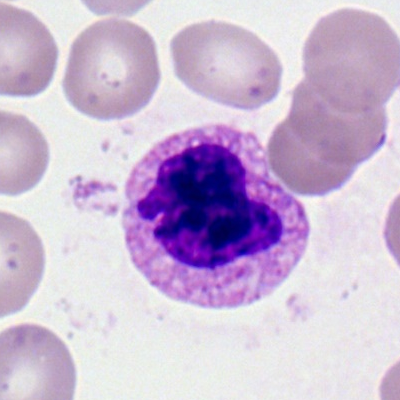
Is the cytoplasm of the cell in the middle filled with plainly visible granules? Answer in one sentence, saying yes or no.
Yes, within its cytoplasm there are many visible granules.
